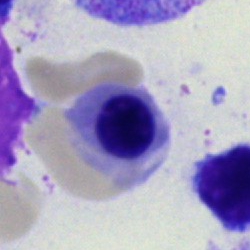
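Erythroblast. Look at the nucleus: its chromatin is dense and stains very dark purple throughout. The cytoplasm is pale greyish-blue and forms a rim that is wider on the left of the nucleus than on the right. Notice, too, the smooth outline without surface projections.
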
